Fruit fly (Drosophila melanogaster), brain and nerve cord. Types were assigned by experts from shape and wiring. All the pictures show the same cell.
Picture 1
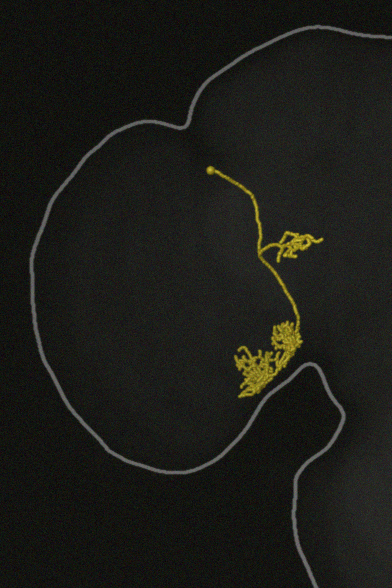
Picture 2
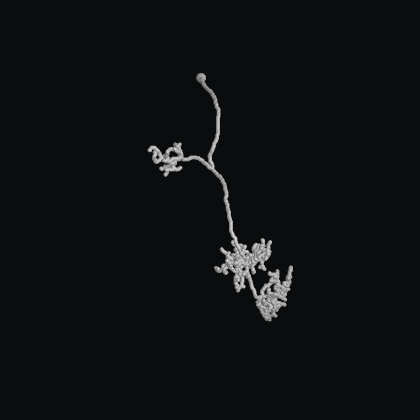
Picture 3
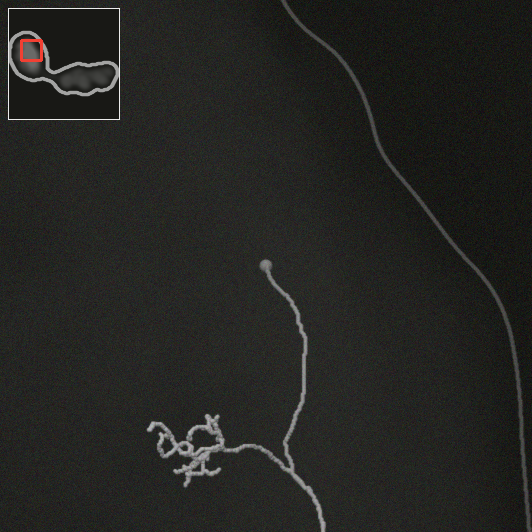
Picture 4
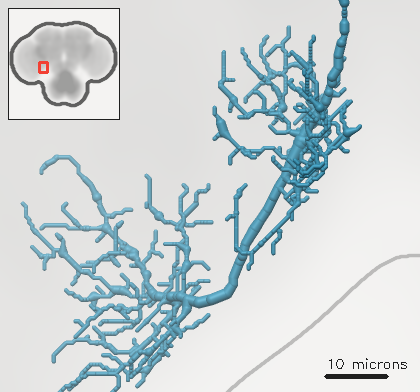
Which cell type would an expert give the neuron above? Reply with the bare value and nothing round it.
LPLC2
